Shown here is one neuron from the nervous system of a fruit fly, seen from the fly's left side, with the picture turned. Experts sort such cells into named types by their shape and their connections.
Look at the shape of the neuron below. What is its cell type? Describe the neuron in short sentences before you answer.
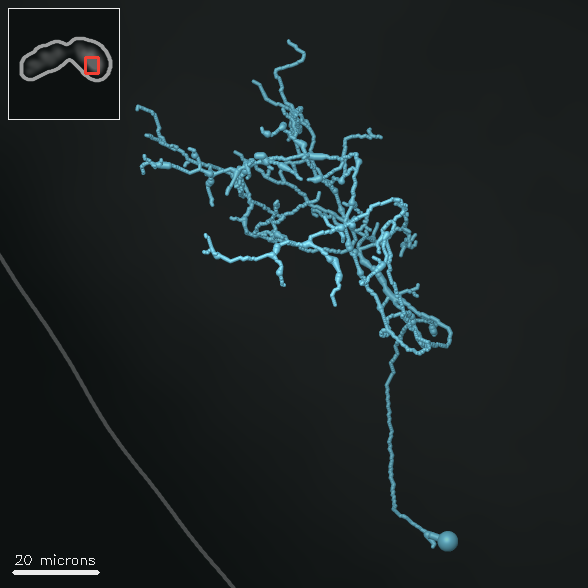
The cell body is at the lower right of the picture. By the scale bar it is about 120 microns tall in this view. Dozens of branch ends can be seen. Its broad class is central-brain intrinsic neuron. It is of cell type CL183.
